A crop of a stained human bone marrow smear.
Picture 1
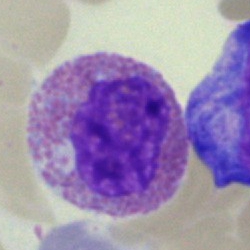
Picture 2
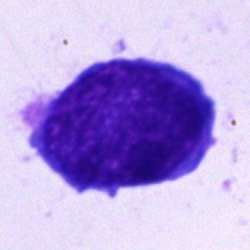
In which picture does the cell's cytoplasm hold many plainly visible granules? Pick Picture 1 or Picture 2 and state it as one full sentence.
The cytoplasm of the cell shown in picture 1 carries many visible granules.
